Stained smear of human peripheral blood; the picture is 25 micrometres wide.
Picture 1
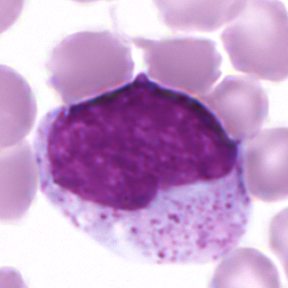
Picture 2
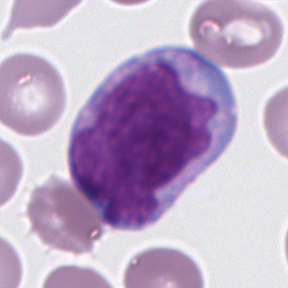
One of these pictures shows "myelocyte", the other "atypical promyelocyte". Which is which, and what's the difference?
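Picture 1 holds the myelocyte, and picture 2 the atypical promyelocyte. In picture 1 the nucleus is one unlobed mass filling the upper part of the cell, its lower edge irregular and notched; in picture 2 the nucleus is notched along its right-hand border instead. The nucleus of picture 2 is about 15 by 11 micrometres in a cell of about 17 by 13 micrometres, filling about 70% of the cell's area, whereas in picture 1 most of the cytoplasm lies below the nucleus.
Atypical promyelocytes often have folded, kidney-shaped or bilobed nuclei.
Picture 1 shows dark purple, coarsely clumped chromatin with small paler patches and no visible nucleoli.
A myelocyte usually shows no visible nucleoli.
The cytoplasm differs in colour: very pale, nearly colourless with a faint lilac tint in picture 1, pale greyish-blue in picture 2.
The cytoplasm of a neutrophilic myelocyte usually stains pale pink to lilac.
Fine reddish-purple granules lie sparsely scattered through the cytoplasm of picture 1. The cell in picture 2 has a smooth oval outline running from lower left to upper right, no vacuoles in its cytoplasm, and a red cell with spiky projections touching it at the lower left.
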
